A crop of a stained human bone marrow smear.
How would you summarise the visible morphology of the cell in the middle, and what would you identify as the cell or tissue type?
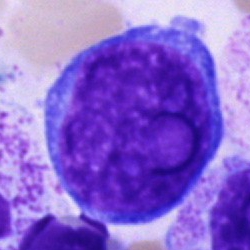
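A roughly round outline encloses a nucleus whose chromatin is finely stippled rather than coarsely clumped. In the right half of the nucleus lies one large round nucleolus. At the upper right edge, a small bleb projects from the cell. Identification: proerythroblast.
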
